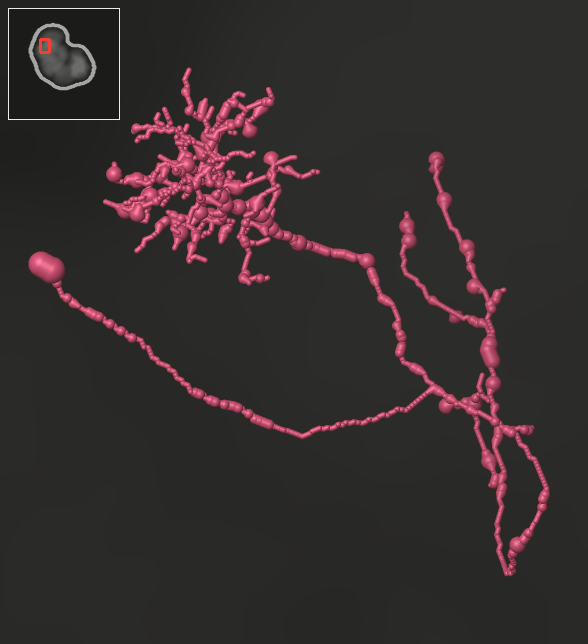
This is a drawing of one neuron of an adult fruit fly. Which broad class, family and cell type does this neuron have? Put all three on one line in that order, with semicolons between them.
visual projection neuron; hemilineage VPNp3; LC21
